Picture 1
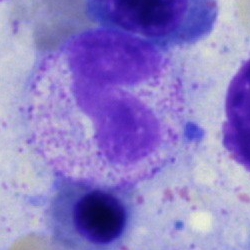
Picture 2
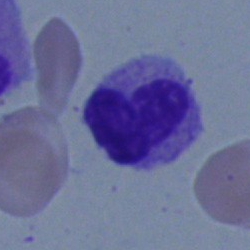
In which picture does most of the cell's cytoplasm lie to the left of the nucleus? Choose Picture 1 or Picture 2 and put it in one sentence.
What picture 1 shows is a cell with its nucleus toward the right.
